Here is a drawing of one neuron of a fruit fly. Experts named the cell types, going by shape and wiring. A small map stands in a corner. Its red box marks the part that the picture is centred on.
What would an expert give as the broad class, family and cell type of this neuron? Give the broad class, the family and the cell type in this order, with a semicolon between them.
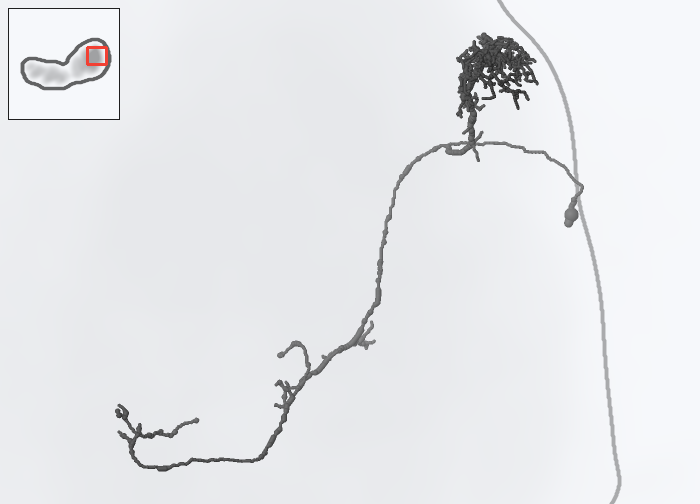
central-brain intrinsic neuron; hemilineage CREa2_ventral; AOTU016_b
